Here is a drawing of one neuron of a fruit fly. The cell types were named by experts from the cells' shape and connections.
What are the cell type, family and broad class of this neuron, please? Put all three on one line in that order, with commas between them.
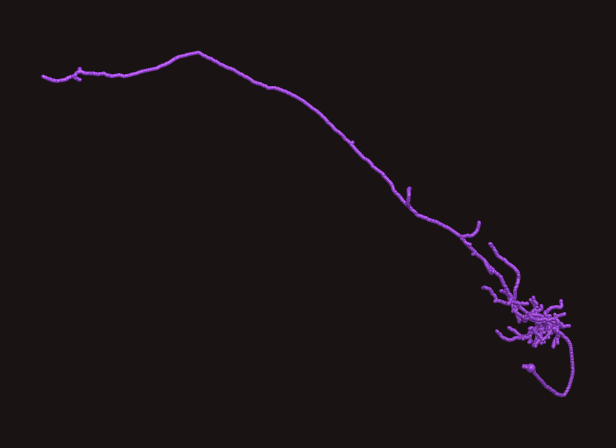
AN19B098, hemilineage 19B, ascending neuron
